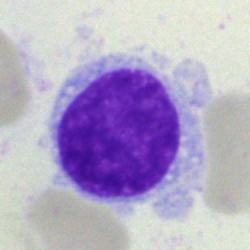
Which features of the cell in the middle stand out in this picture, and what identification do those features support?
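Most of the cell is nucleus, with only a narrow rim of cytoplasm left. The chromatin looks clumped, darker patches mottled among lighter areas. The cytoplasm is pale blue, and on the right side I see a few small clear vacuoles. The cell is a hairy cell.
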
